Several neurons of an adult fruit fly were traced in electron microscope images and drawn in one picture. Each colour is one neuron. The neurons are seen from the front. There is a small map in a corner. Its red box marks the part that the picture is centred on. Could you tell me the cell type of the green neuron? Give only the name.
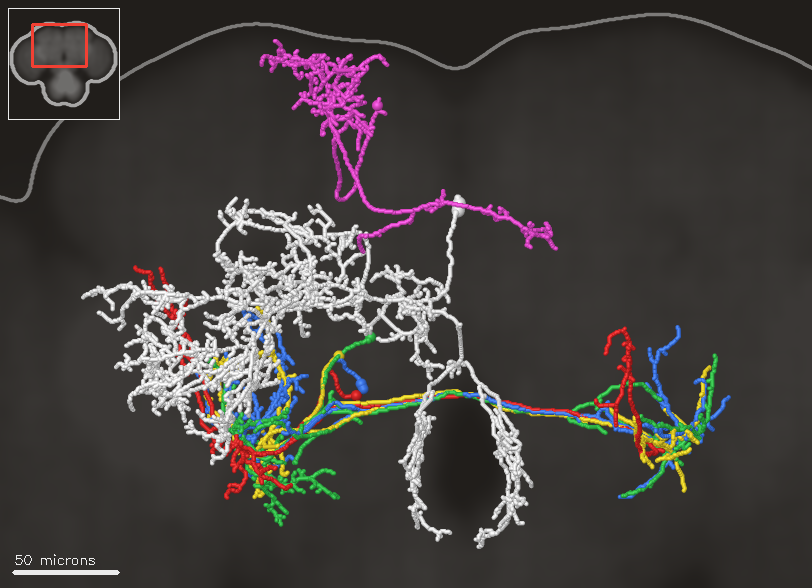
CB1322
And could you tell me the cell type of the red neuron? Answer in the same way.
WED145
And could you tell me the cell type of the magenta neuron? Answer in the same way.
FB6T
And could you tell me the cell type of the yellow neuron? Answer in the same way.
CB1980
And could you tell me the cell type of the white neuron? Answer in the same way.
CL212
